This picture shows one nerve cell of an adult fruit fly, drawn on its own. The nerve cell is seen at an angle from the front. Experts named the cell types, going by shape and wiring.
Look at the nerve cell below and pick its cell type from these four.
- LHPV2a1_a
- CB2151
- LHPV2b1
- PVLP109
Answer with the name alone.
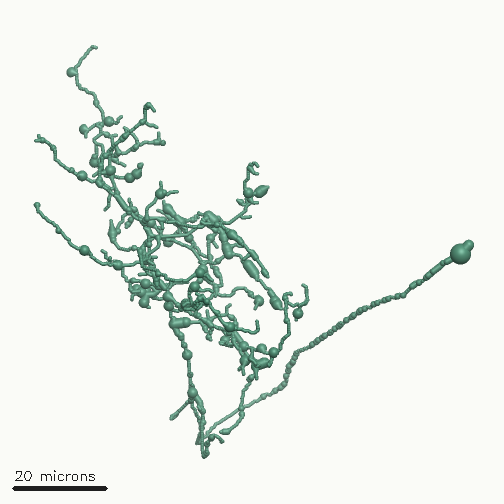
LHPV2a1_a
